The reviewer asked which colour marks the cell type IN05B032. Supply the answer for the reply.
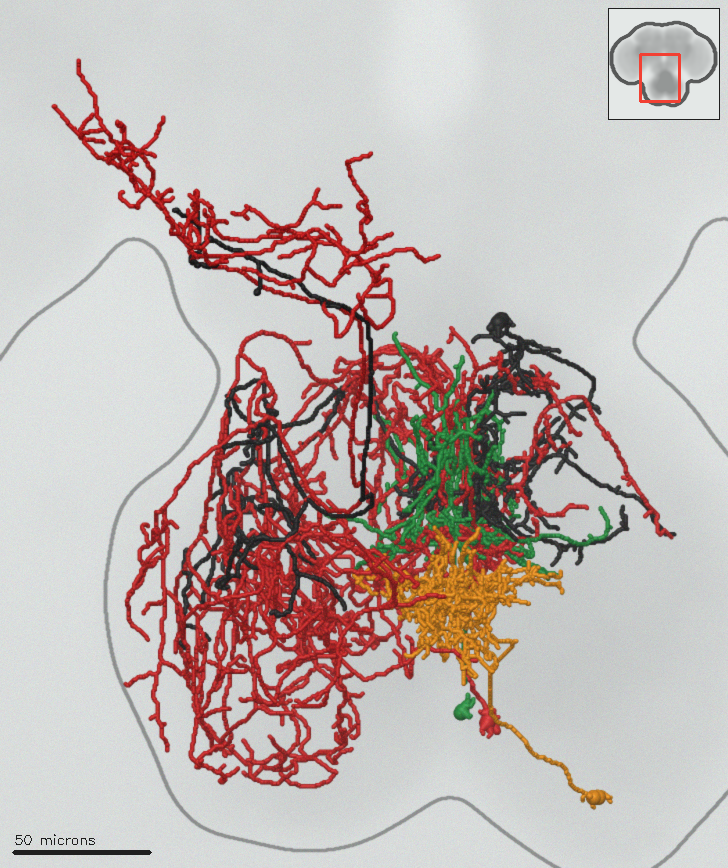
orange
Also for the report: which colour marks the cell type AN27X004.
red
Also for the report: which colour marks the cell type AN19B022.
black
